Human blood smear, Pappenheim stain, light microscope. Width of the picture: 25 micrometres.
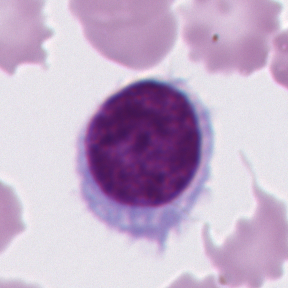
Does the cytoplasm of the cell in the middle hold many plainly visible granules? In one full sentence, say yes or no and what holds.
No, in the cell's cytoplasm no granules are visible.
